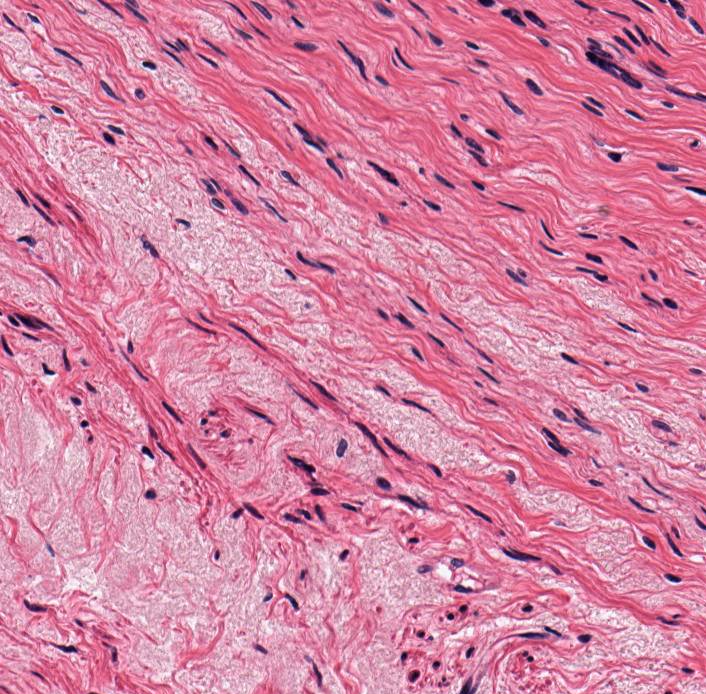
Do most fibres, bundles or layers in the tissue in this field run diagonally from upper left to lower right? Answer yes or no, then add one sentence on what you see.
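Yes. Wavy fibre bundles run diagonally across the field from upper left to lower right.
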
